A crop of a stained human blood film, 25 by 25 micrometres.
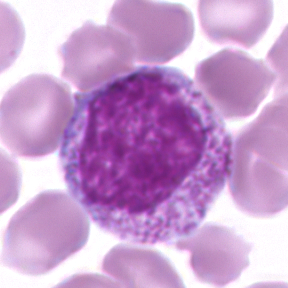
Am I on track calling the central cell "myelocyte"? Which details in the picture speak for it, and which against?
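Two features settle the case: the many fine purple granules dotting the cytoplasm, and the pale lilac colour of that cytoplasm.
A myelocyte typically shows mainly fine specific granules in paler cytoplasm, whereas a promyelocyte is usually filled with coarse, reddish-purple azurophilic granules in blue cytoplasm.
The cell is therefore a myelocyte, not a promyelocyte. Its outline is round, no vacuoles are visible, and red cells touch it on several sides.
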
